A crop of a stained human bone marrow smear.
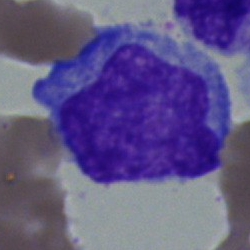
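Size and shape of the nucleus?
Large, angular, filling most of the cell.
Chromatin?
Finely stippled with small paler spots, not coarsely clumped.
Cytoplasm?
Blue, deepest at the outer edge and paler beside the nucleus; a rim mainly along the upper and left sides, the nucleus reaching nearly to the lower edge.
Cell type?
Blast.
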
